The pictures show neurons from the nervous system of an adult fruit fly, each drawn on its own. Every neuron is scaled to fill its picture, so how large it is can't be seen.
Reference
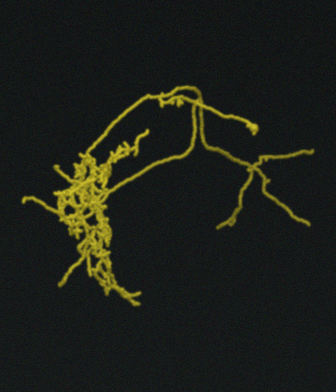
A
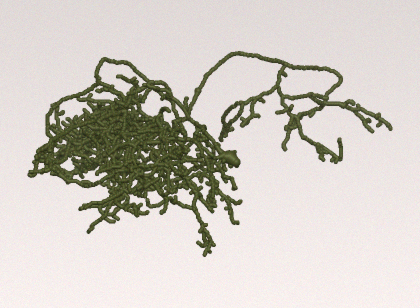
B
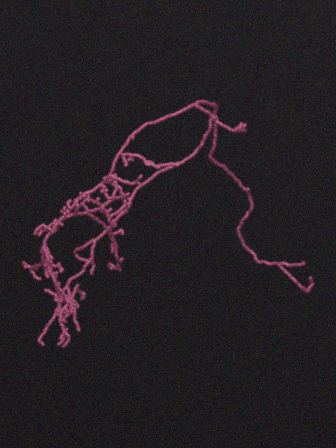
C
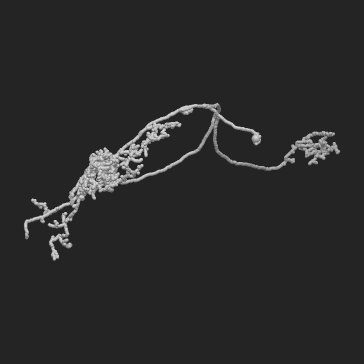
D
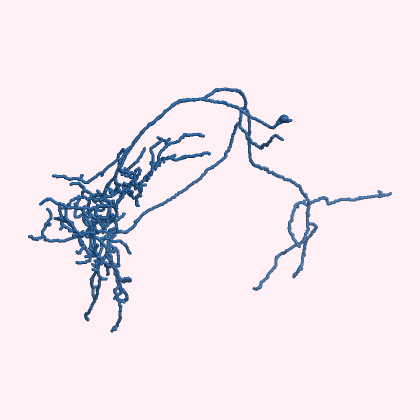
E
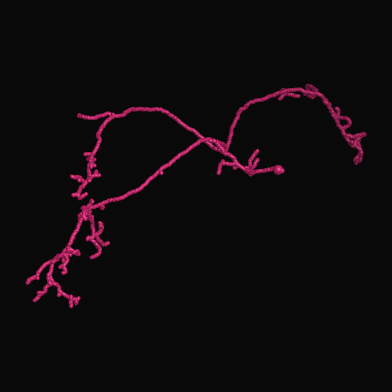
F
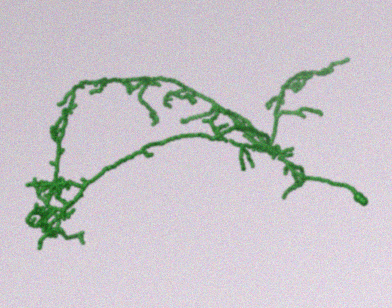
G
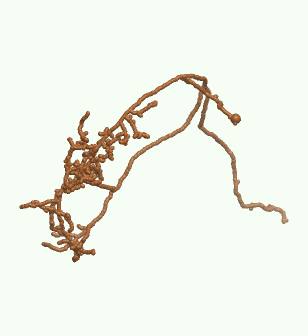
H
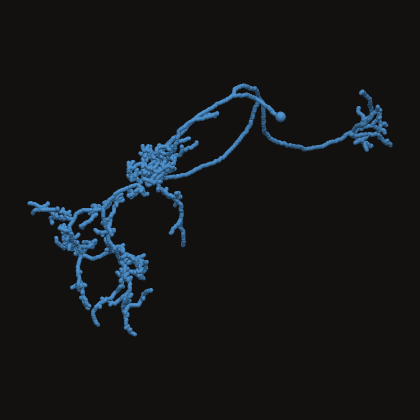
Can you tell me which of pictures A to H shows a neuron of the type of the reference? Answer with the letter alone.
D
